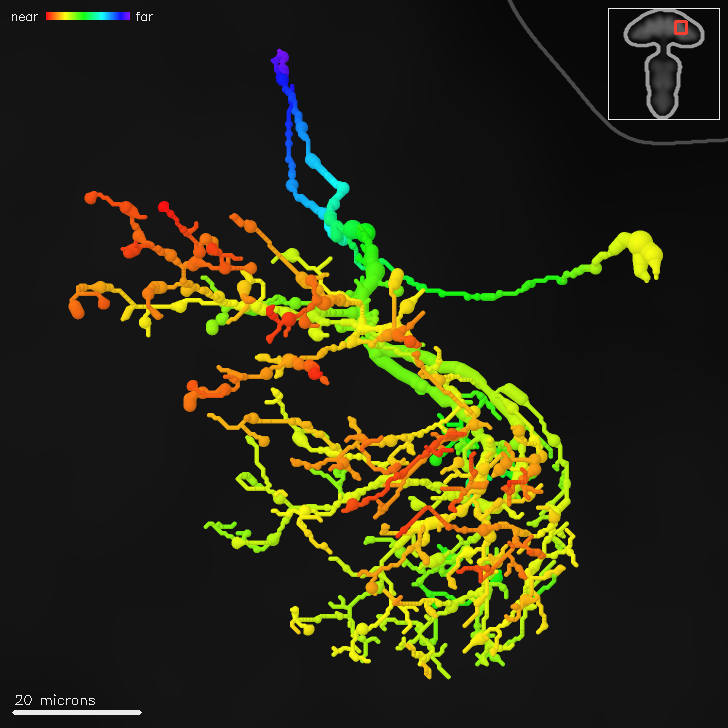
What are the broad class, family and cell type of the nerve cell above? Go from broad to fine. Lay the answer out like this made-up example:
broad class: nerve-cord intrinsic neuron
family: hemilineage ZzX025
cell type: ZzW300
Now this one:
broad class: central-brain intrinsic neuron
family: LHAD
cell type: LHAD1h1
